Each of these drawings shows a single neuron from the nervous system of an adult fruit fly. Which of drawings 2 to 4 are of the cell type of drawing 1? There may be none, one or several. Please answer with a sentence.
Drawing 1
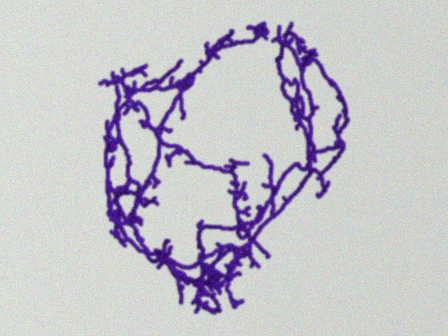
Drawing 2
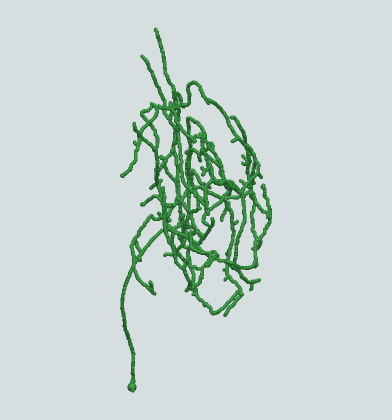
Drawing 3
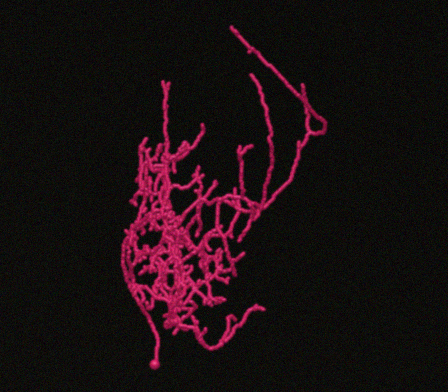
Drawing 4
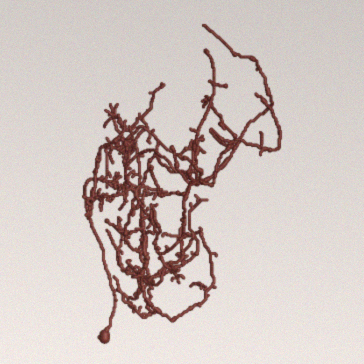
Drawing 2 is of the same cell type.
